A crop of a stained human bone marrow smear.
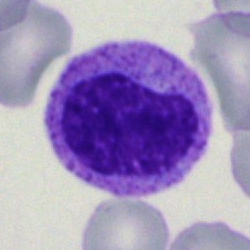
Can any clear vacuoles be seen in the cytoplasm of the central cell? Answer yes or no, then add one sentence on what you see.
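No. The cytoplasm contains no vacuoles.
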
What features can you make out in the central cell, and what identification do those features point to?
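There's a shallow indentation along the upper edge of the nucleus, which makes it kidney-shaped. Chromatin's dark purple and coarsely clumped, and the cytoplasm is lilac-purple rather than deep blue, with fine purple granules throughout. So, a myelocyte.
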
